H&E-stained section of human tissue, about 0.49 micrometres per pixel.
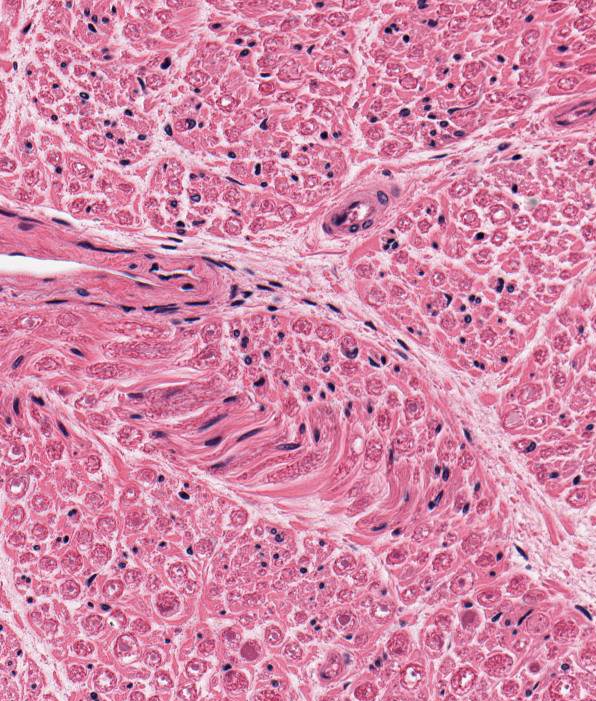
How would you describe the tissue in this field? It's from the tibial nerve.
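Most fibres here are cut across, giving rounded pink profiles, many with a small pale central area. From the left edge toward the centre runs a band of lengthwise-cut fibres with elongated dark nuclei. Small dark nuclei are thinly scattered among the fibres.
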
